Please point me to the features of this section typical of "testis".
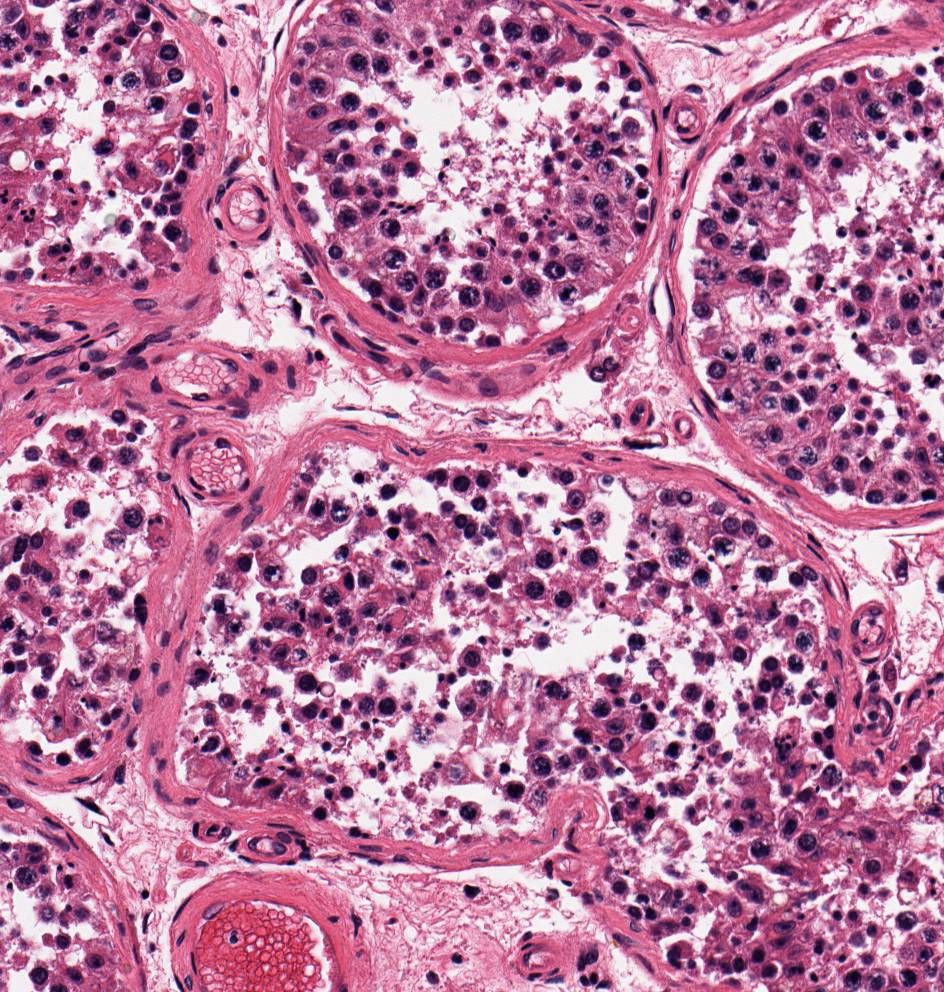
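Closely packed, rounded tubular cross-sections fill the field of this testis, separated by narrow bands of stroma.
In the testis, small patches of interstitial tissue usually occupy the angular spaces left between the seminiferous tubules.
The stroma between the tubules agrees with this: it is pale and loose, with wispy fibres and few cells. Each tubule is bounded by a pink, layered wall containing flattened, elongated nuclei. Many cells within the tubules are large and round, with round nuclei showing coarse, clumped dark chromatin.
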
